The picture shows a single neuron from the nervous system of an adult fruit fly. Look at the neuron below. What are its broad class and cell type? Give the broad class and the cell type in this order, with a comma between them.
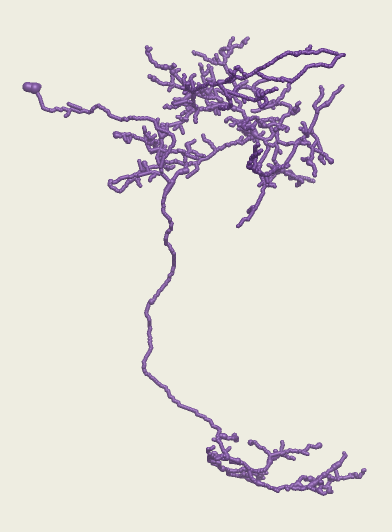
central-brain intrinsic neuron, PLP254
